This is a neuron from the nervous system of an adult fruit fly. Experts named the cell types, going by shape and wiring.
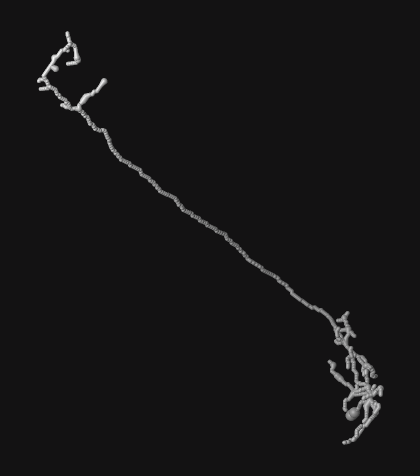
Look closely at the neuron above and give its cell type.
Tm5c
